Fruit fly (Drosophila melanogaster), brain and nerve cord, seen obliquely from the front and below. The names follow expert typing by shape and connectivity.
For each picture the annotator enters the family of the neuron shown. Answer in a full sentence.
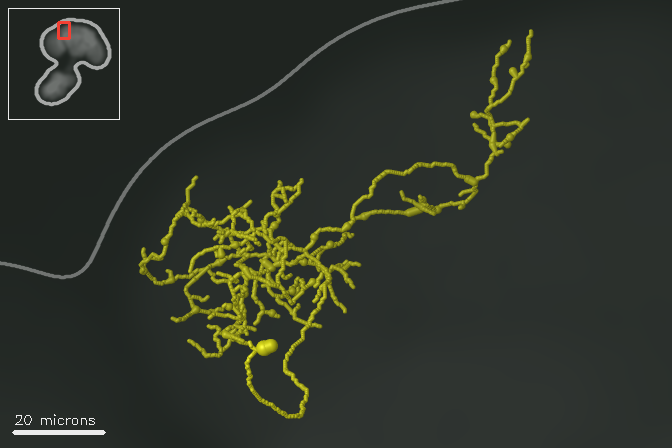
The family is hemilineage LHa2.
